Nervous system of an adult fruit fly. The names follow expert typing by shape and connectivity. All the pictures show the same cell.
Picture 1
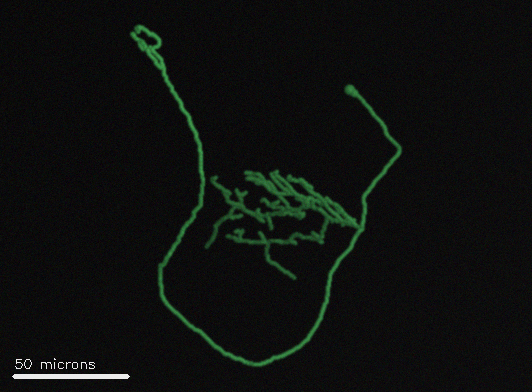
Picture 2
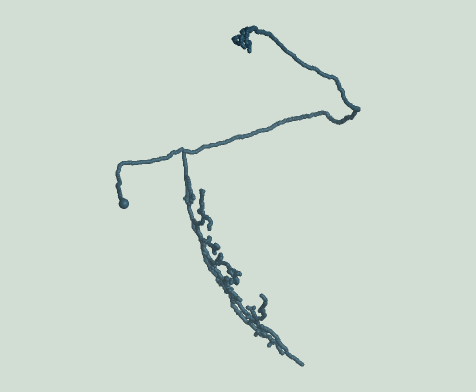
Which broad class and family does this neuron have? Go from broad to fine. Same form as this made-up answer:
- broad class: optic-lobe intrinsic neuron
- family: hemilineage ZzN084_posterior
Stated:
- broad class: visual projection neuron
- family: MeTu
